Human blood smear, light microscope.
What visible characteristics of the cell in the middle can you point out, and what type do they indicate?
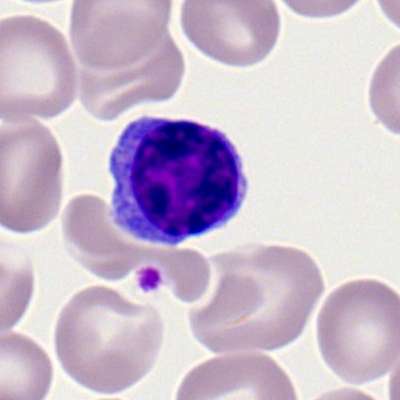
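Chromatin is the first item: dark purple and coarsely clumped. The cytoplasm comes next, and it is blue. It shows no distinct granules. Nor does it contain any clear vacuoles. Checklist complete, this is a lymphocyte.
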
